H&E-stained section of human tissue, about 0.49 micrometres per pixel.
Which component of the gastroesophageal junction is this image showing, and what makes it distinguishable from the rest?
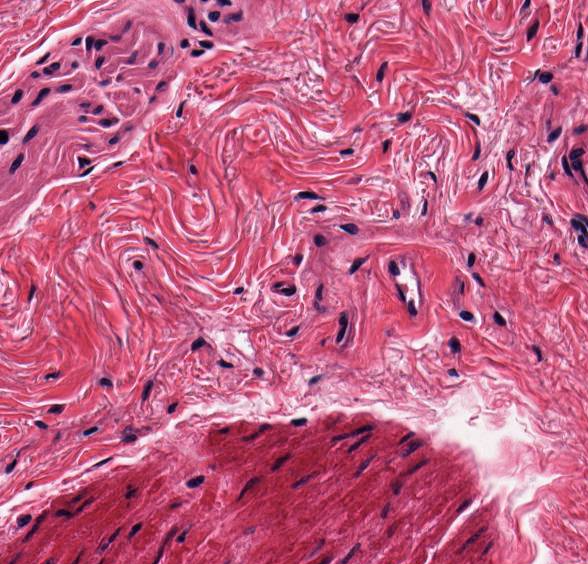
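Field above the lower quarter: dense connective tissue. Basis: wavy, swirling pink collagen bundles, with small, dark, spindle-shaped nuclei scattered through them.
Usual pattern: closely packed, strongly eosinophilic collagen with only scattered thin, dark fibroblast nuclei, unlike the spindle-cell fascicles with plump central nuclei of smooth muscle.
Contrast below: a compact, more deeply red bundle of muscle fibres, its nuclei elongated and parallel.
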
